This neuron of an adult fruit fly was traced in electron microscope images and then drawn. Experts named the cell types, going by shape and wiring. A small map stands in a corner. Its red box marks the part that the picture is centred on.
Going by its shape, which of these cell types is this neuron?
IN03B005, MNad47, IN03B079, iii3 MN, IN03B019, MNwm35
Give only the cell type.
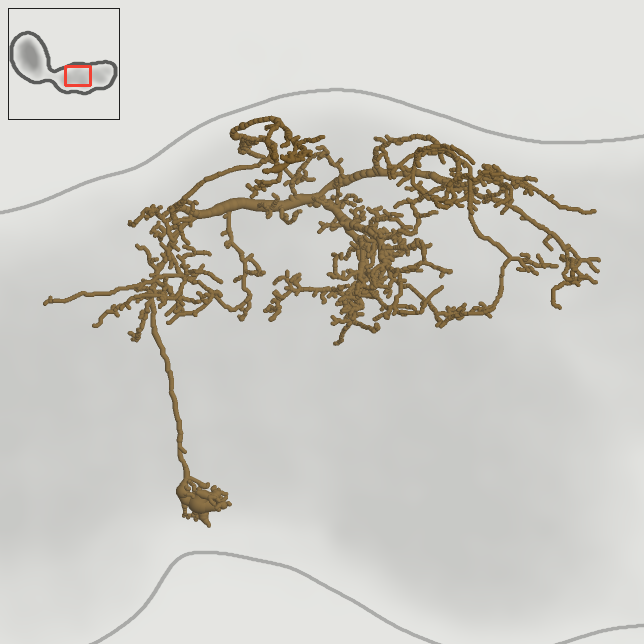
IN03B005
